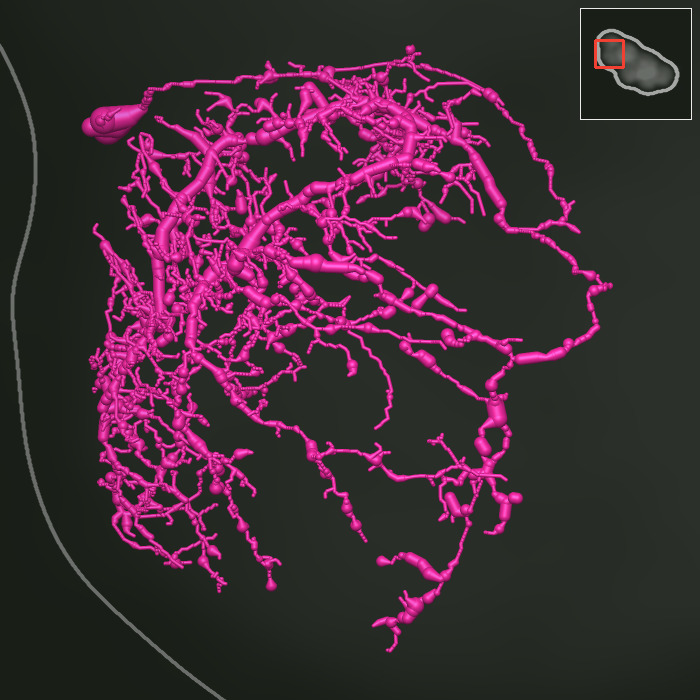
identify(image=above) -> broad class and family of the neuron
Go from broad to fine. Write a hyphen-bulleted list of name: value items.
- broad class: nerve-cord intrinsic neuron
- family: hemilineage 03B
